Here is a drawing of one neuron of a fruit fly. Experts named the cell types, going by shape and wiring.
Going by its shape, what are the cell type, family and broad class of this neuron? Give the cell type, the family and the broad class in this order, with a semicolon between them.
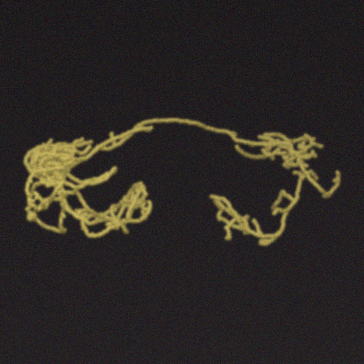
lLN8; hemilineage ALl1_dorsal; central-brain intrinsic neuron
